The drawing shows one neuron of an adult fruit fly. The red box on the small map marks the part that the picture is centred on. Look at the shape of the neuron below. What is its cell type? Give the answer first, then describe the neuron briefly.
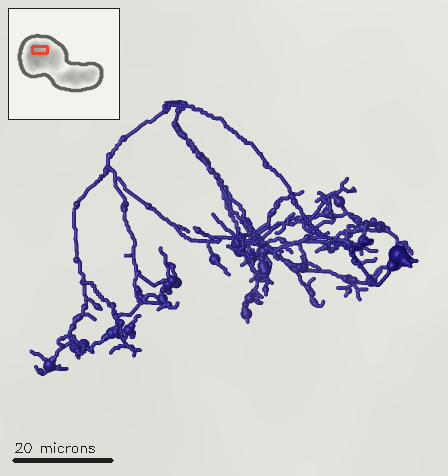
Its cell type is FB4Z_b. It is a central-brain intrinsic neuron. By the scale bar it is about 80 microns wide in this view. Dozens of branch ends can be seen.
